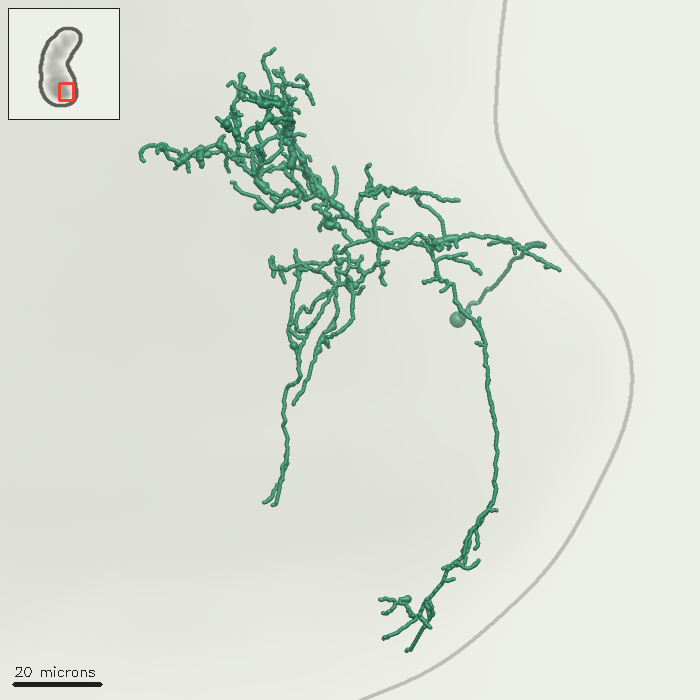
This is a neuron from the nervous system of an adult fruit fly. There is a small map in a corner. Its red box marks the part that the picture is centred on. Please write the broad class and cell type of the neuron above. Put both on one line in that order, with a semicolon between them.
central-brain intrinsic neuron; CL154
